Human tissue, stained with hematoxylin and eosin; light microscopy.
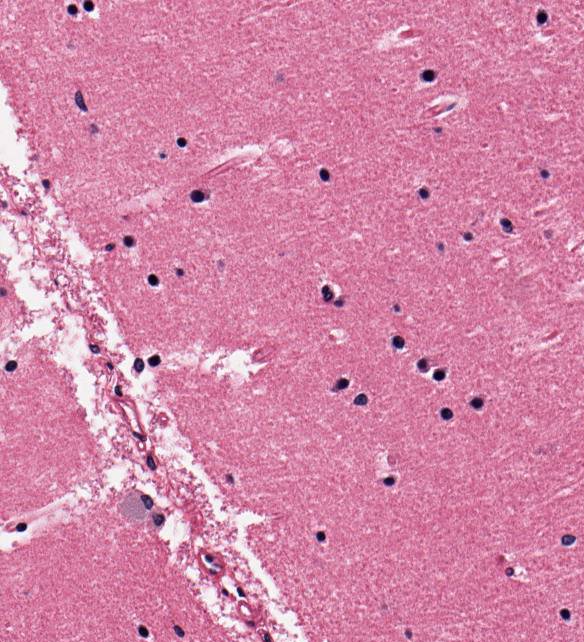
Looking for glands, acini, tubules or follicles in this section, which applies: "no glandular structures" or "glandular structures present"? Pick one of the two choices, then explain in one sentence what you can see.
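No glandular structures. No epithelium or glands are present anywhere in the field.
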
